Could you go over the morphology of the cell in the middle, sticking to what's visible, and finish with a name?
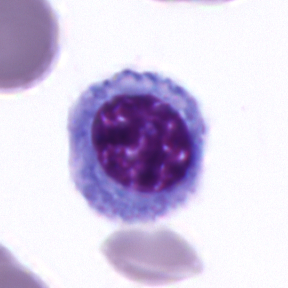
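The cell has a round outline. Small rounded bumps sit along its upper edge. Its nucleus is round to oval and shows no indentation. No nucleoli are visible within the nucleus. This cell is a plasma cell.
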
